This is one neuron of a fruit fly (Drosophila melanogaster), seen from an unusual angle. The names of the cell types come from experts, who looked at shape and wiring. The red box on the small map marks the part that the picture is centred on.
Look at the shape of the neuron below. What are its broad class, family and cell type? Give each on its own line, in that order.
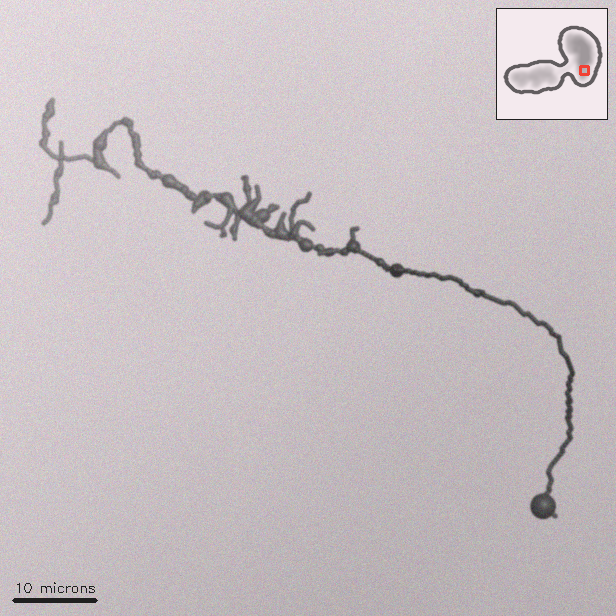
optic-lobe intrinsic neuron
Dm
Dm3b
